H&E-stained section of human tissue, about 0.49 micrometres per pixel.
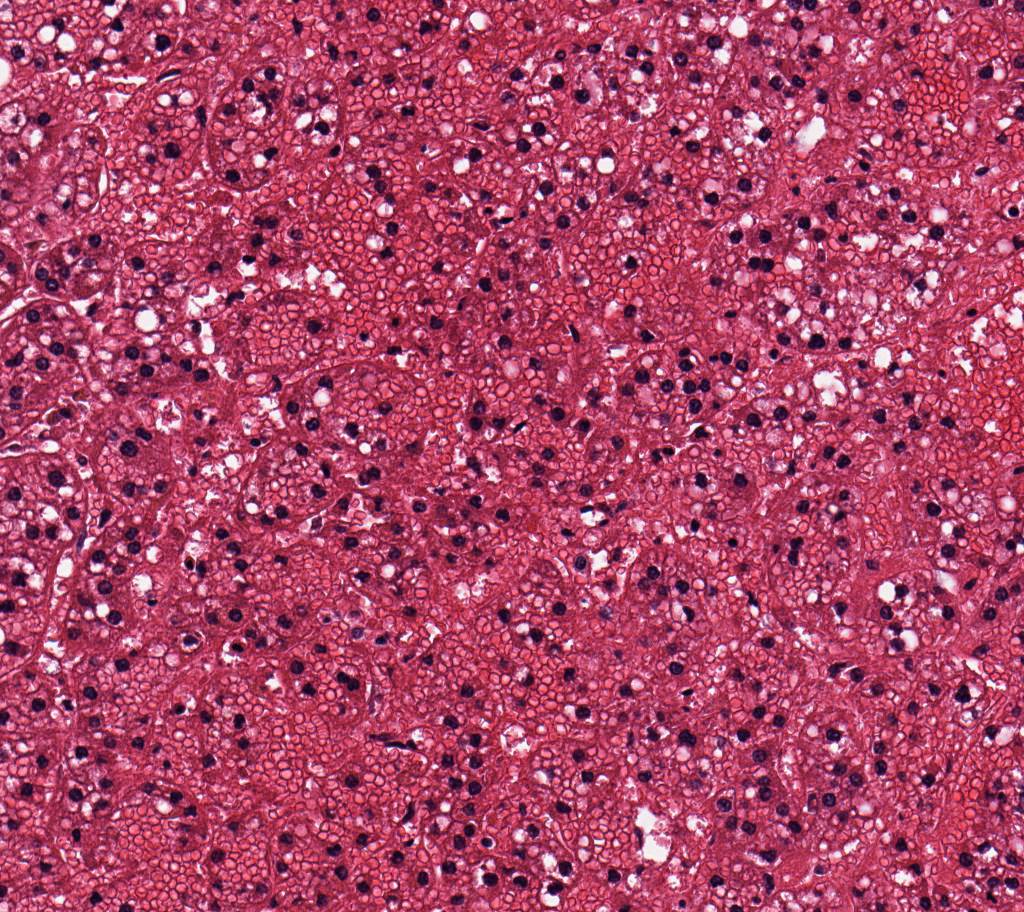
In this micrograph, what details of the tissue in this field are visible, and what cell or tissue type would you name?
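Most cells have cytoplasm filled with many small clear vacuoles outlined by pink strands, giving a bubbly appearance. Nuclei are small, round and darkly stained. No glandular lumens or ducts are present. This is adrenal gland.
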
